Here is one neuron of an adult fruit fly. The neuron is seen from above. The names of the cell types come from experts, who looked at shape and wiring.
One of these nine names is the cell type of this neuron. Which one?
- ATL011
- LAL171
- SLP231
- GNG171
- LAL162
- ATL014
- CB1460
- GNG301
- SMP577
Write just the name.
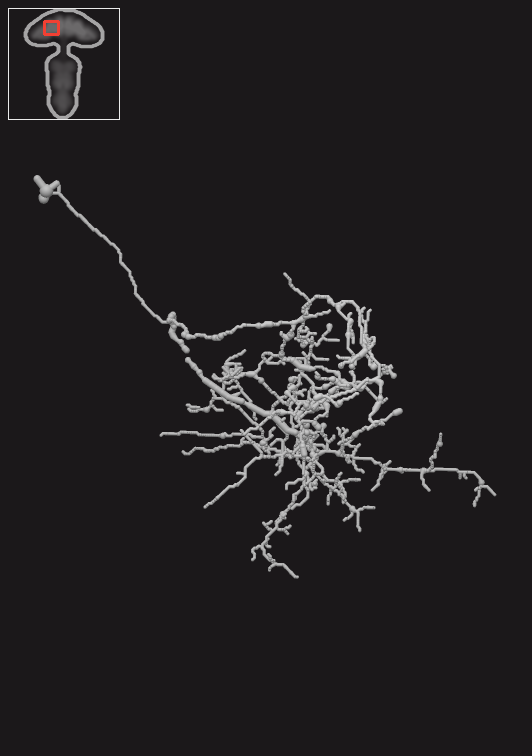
SLP231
